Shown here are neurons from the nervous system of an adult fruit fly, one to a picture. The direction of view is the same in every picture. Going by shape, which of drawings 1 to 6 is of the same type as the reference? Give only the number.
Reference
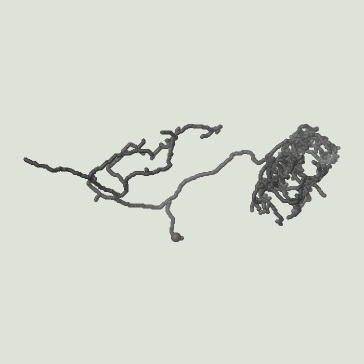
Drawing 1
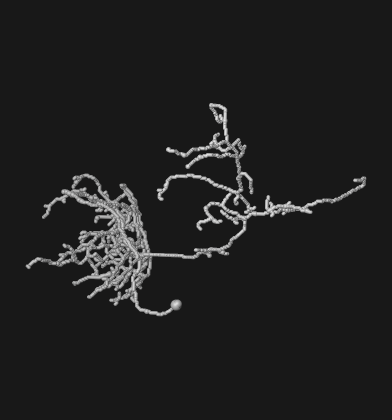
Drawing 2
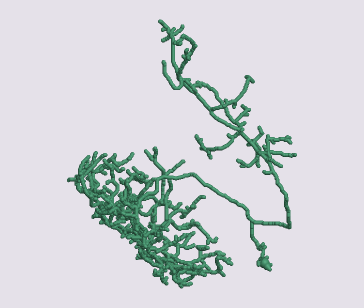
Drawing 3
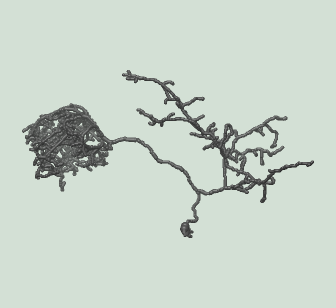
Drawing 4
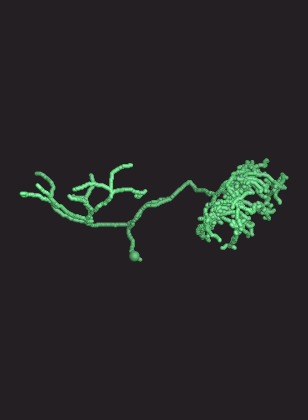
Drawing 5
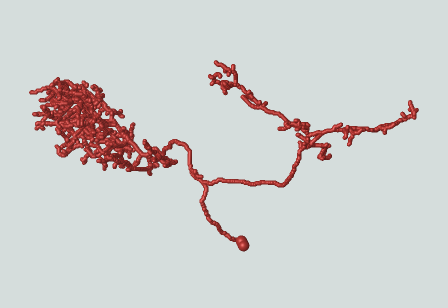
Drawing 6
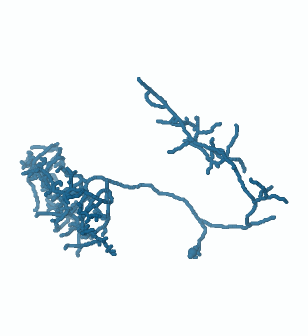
4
